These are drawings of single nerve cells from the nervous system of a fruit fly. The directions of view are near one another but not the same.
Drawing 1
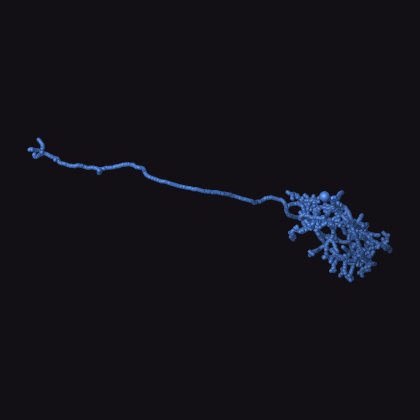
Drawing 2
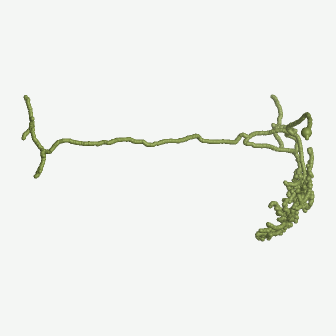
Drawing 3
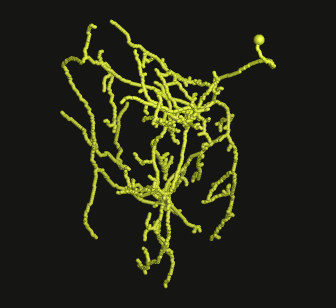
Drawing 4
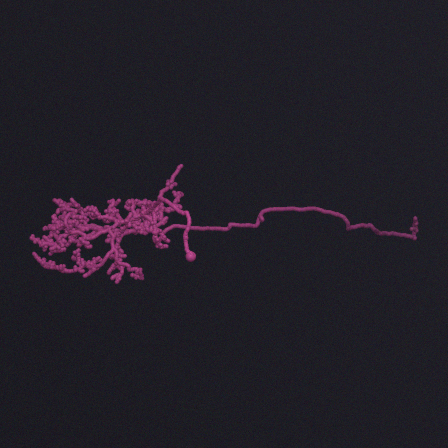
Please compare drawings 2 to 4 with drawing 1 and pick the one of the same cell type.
Drawing 4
